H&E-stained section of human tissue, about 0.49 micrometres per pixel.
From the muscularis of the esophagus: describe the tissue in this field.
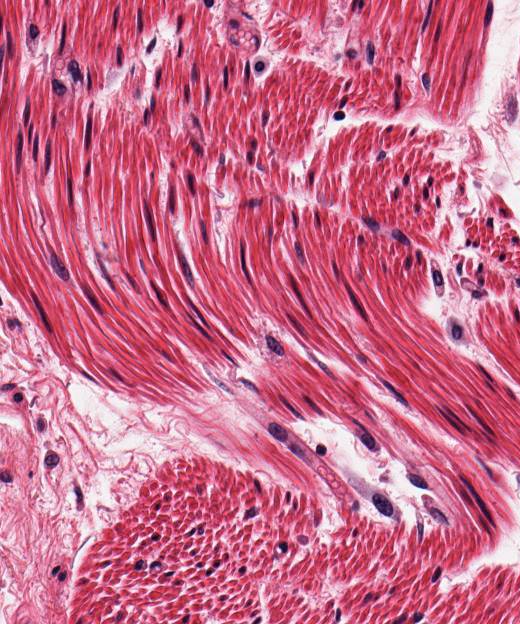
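Smooth muscle bundles make up this field, some cut lengthwise, others across. Through the broad central band the cells sweep diagonally from upper left toward lower right, and lengthwise-cut cells have elongated, cigar-shaped nuclei. At the left edge sits pale loose connective tissue with wavy fibres.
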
